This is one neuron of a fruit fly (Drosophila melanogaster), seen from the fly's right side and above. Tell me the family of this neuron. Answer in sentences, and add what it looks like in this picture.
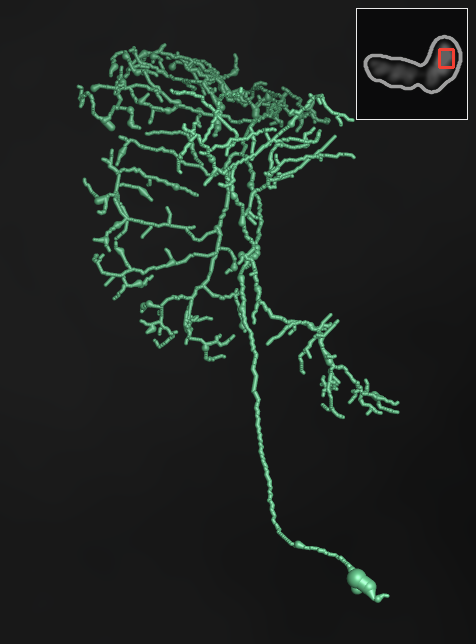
Its family is hemilineage AOTUv4_ventral. Its broad class is central-brain intrinsic neuron. Its cell body lies at the lower right of the picture. In this view it is taller than it is wide.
